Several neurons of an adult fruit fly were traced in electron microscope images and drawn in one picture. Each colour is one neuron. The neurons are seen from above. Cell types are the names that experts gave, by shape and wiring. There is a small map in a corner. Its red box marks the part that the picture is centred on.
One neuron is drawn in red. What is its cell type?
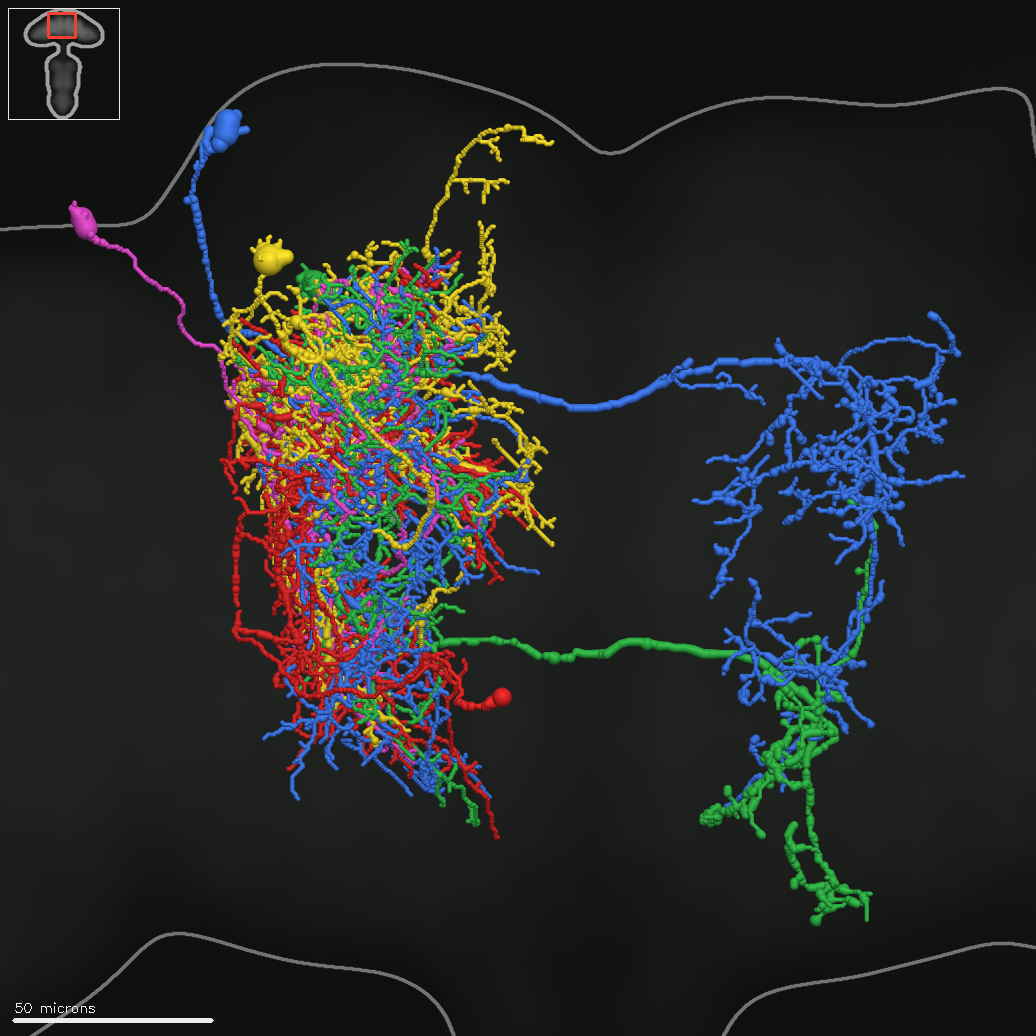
PPM1205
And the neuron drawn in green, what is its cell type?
LAL083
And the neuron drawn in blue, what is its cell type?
LAL124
